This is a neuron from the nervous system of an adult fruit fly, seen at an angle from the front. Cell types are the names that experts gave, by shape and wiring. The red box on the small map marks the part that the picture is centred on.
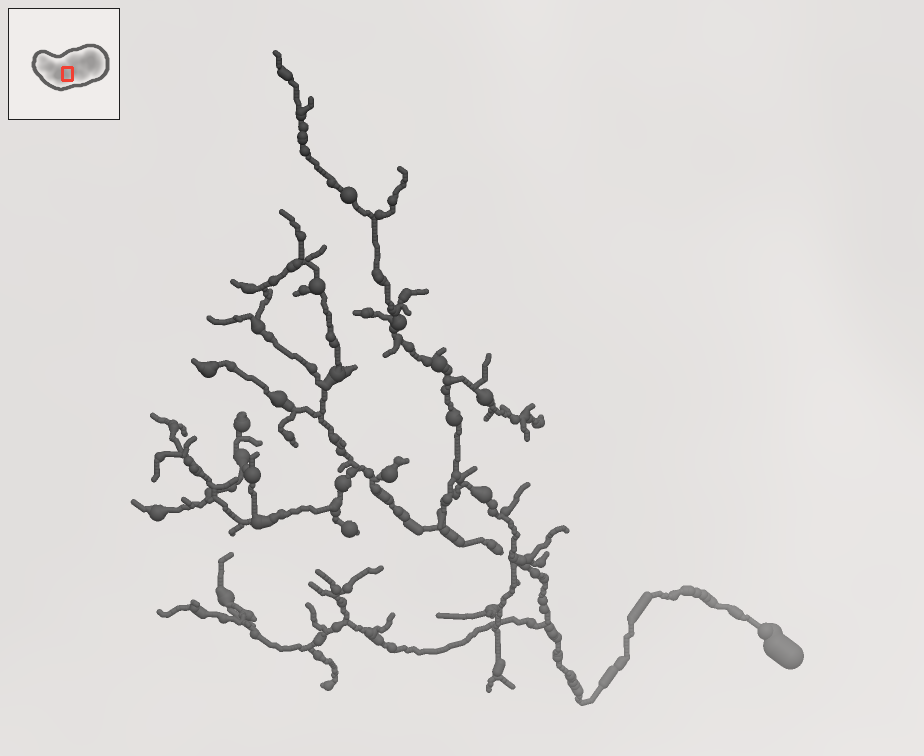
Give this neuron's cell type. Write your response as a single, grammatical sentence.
It is Cm15 that is the cell type of the neuron.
